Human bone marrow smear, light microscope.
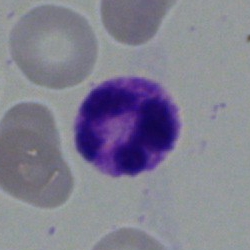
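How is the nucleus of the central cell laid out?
Split into several dark lobes set around the centre of the cell, with no nucleoli to be seen.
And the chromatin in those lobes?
Dense and dark purple.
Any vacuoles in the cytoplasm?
No, none show.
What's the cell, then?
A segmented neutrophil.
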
